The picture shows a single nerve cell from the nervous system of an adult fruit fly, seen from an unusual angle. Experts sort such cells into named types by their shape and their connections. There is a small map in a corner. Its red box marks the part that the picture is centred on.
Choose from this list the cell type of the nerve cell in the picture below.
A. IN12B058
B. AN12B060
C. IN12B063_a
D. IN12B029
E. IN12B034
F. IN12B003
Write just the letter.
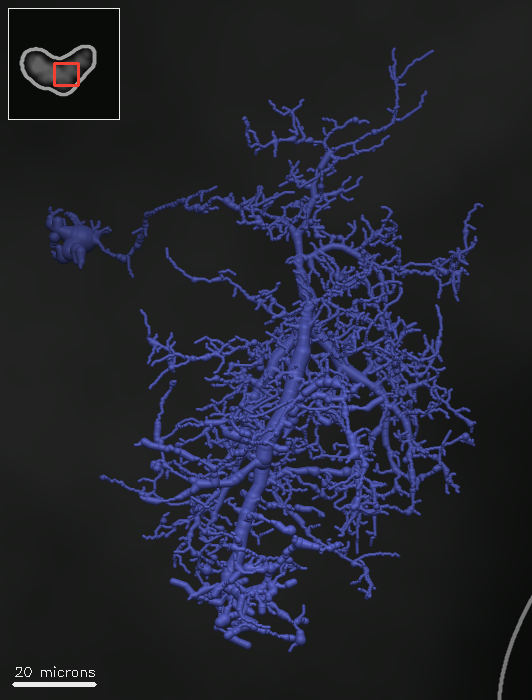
F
